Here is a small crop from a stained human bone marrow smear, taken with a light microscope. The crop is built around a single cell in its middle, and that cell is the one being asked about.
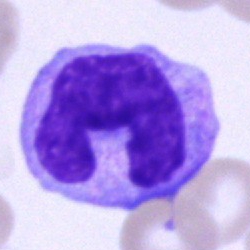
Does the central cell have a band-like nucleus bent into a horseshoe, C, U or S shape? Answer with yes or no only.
Yes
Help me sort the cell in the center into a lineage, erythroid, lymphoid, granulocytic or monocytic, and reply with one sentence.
Counted among cells of the monocytic lineage is the central cell.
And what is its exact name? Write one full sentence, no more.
The crop shows a monocyte in its centre.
